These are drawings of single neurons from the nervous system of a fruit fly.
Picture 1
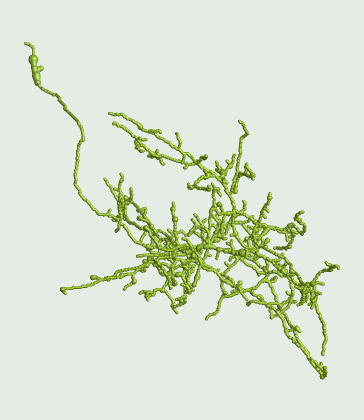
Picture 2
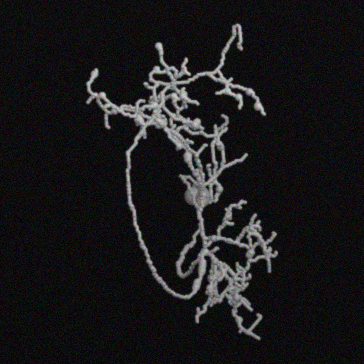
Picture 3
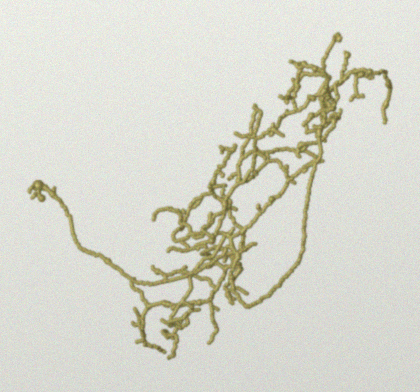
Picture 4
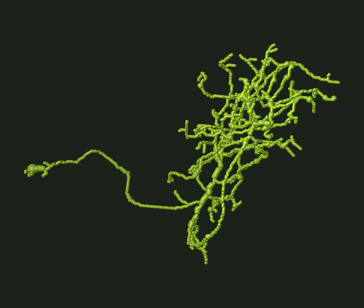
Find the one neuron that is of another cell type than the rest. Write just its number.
1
